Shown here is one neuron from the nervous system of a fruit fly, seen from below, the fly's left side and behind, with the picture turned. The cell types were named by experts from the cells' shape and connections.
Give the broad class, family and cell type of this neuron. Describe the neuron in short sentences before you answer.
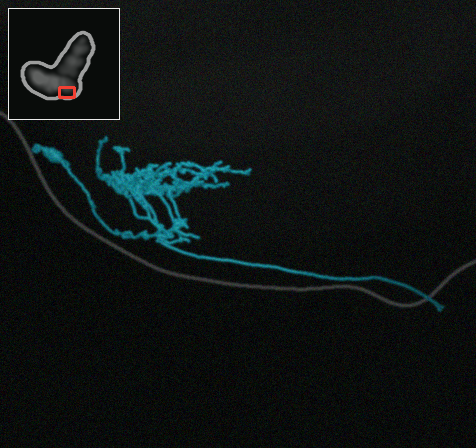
As drawn here it is wider than it is tall. This is an optic-lobe intrinsic neuron. The family is Lawf. It is of cell type Lawf1.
